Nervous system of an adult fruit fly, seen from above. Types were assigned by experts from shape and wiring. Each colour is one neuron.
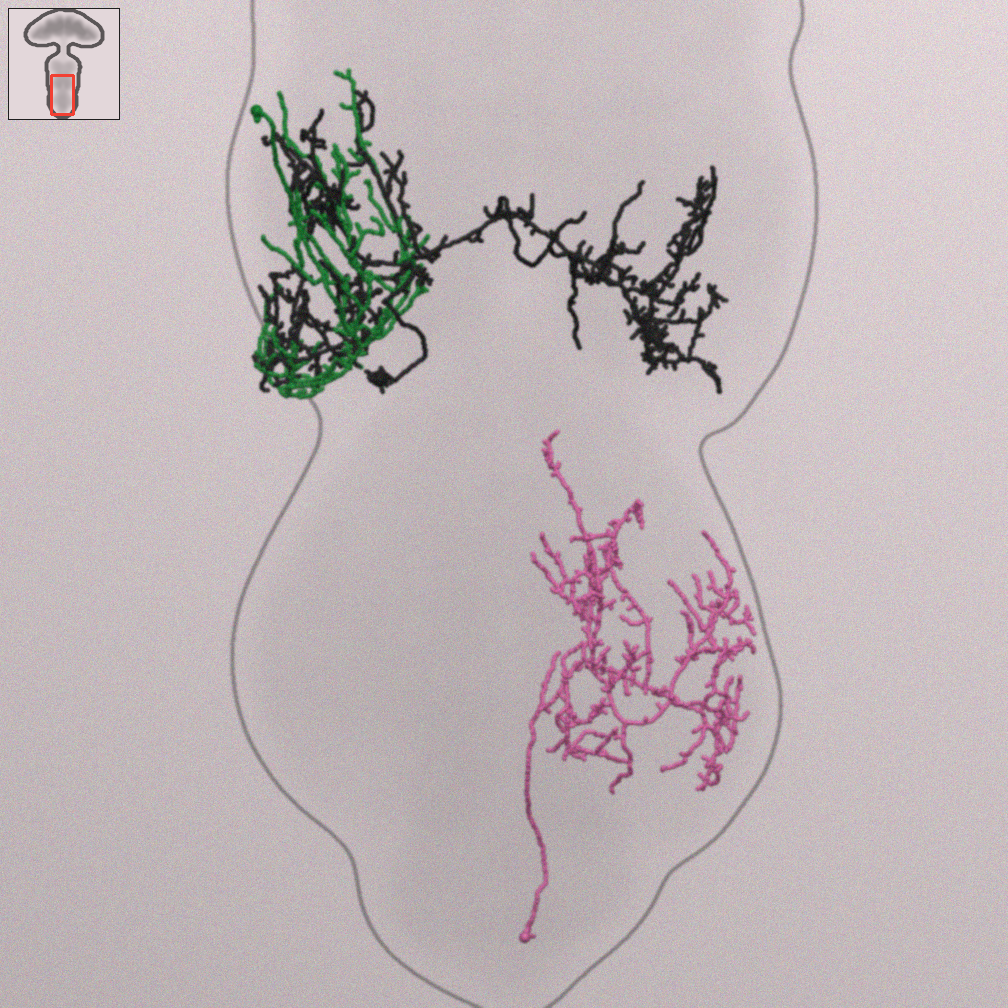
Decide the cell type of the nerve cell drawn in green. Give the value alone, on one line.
IN19A071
